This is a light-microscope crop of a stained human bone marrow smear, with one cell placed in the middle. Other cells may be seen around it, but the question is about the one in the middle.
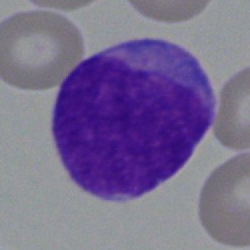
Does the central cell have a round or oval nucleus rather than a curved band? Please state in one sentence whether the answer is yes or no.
Yes, the nucleus of this cell is one compact round or oval mass.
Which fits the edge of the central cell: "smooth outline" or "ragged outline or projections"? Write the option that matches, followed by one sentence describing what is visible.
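Smooth outline. The cell outline is round to slightly oval and smooth.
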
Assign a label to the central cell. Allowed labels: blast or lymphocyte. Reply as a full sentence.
Here the centrally located cell is a blast.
